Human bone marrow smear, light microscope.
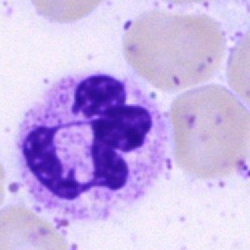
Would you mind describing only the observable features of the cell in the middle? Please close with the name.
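Point one, outline: roughly round. Point two, chromatin: dark purple and densely clumped. Point three, nucleoli: none visible in the nucleus. The cell is a segmented neutrophil.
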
